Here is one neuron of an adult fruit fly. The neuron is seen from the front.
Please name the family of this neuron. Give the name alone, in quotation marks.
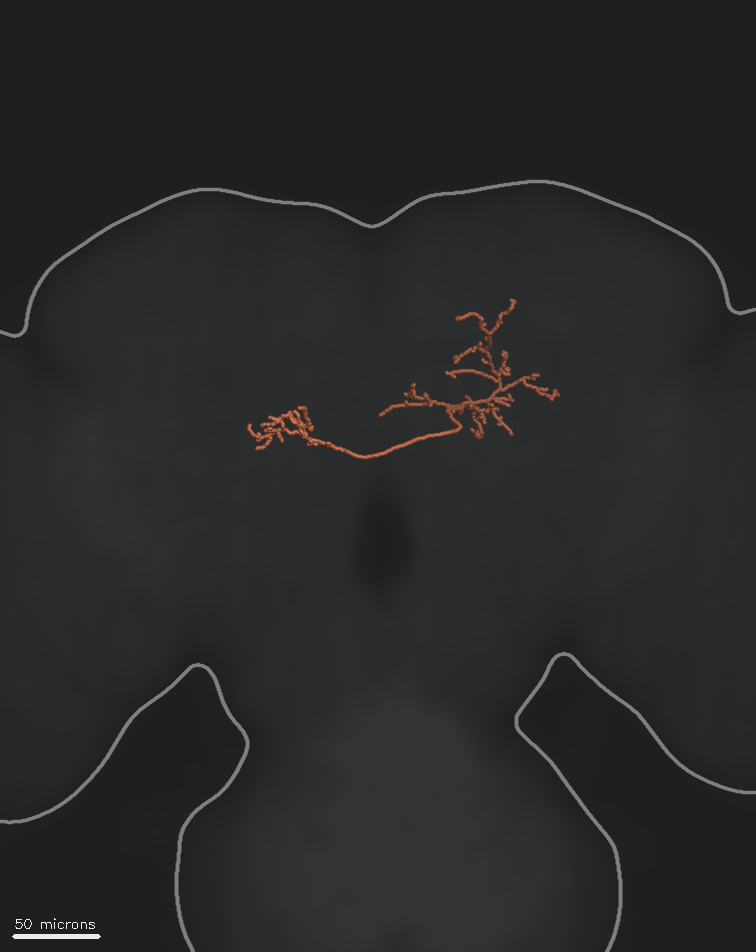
"hemilineage DM5_central"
